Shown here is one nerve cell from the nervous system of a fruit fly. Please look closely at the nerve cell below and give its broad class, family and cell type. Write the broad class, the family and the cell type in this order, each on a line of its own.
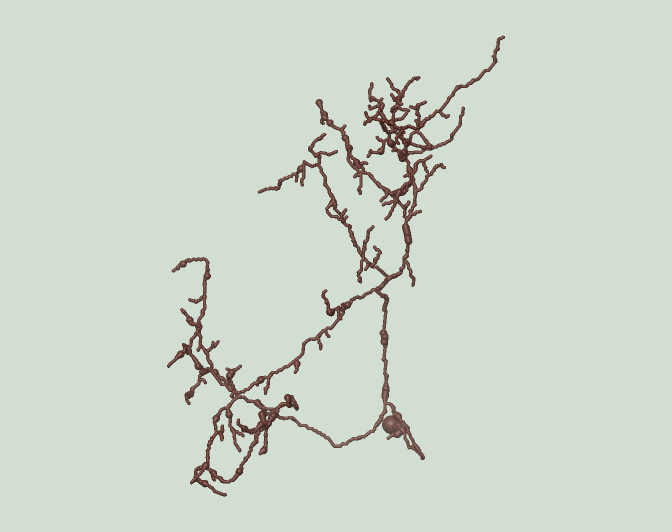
central-brain intrinsic neuron
hemilineage LHd2
SLP312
